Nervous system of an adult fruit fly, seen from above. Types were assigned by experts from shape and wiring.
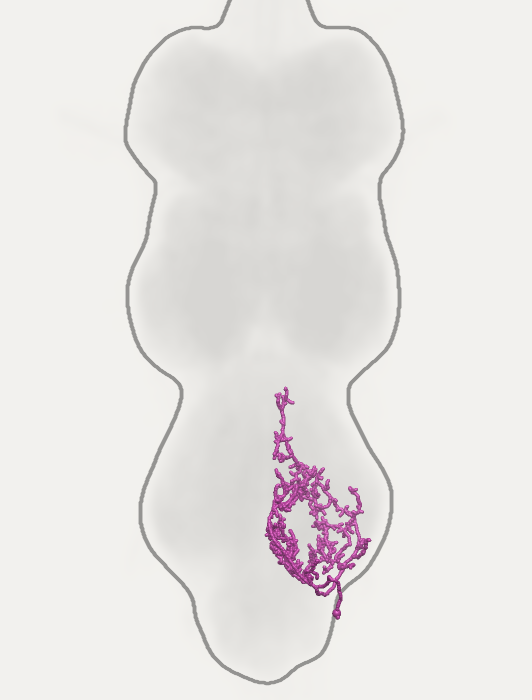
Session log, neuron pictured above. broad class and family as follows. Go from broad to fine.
nerve-cord intrinsic neuron; hemilineage 19A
